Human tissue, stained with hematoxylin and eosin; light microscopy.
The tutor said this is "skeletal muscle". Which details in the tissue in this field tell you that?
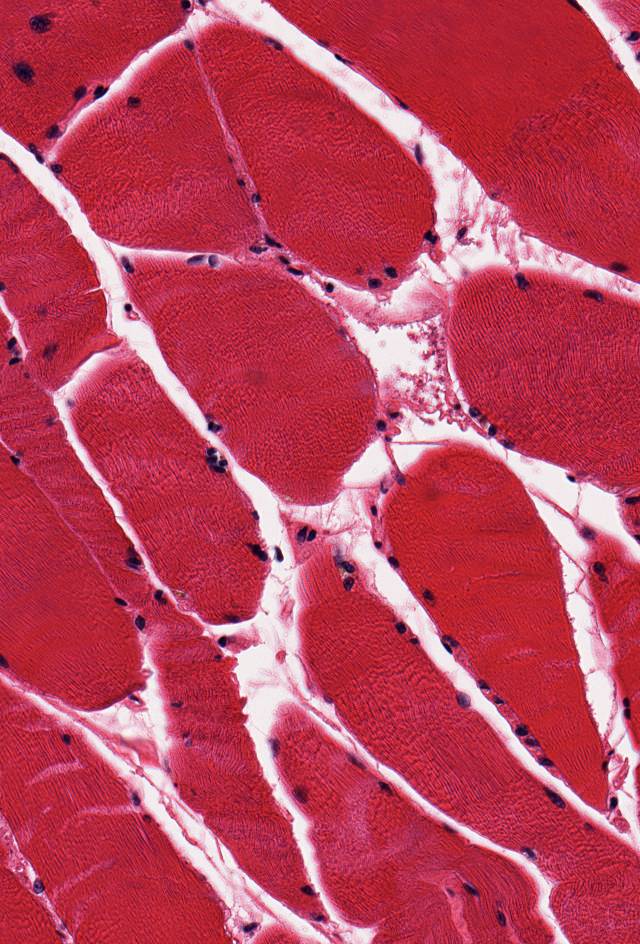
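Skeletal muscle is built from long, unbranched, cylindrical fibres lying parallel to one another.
In keeping with this, the long axes of most fibre profiles here run from upper left to lower right. Small, dark, flattened nuclei lie along the fibre edges, and the fibre interiors contain none.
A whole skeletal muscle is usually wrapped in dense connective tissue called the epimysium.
The loose, pale connective tissue with fine wispy fibres in a wider gap just right of centre does not fit that dense sheath.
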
